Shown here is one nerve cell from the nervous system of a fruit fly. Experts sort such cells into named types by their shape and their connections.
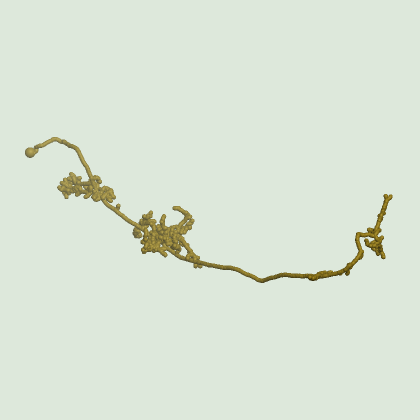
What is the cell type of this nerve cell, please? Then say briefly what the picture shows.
Its cell type is ANXXX178. This is an ascending neuron. As drawn here it is more than twice as wide as it is tall.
